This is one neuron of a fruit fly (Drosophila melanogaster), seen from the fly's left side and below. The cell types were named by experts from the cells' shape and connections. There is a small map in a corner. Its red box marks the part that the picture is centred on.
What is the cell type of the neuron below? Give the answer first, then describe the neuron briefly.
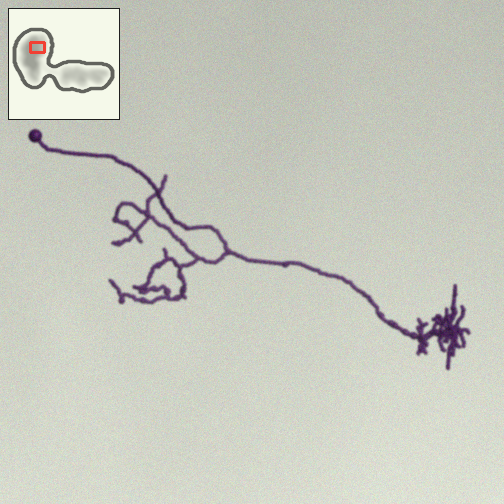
Its cell type is LC12. It is a visual projection neuron. The cell body is at the upper left of the picture. In this view it is wider than it is tall.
